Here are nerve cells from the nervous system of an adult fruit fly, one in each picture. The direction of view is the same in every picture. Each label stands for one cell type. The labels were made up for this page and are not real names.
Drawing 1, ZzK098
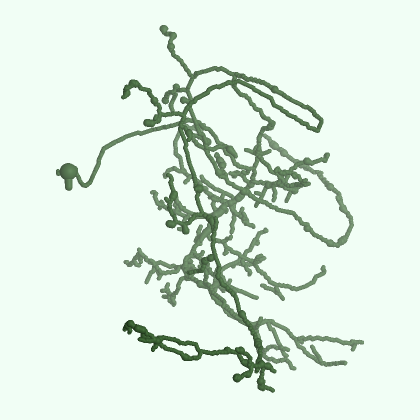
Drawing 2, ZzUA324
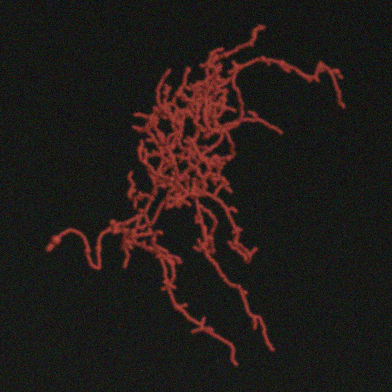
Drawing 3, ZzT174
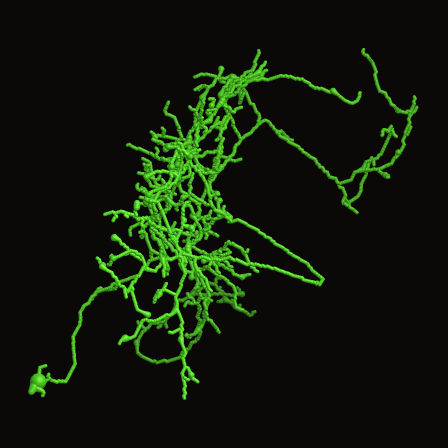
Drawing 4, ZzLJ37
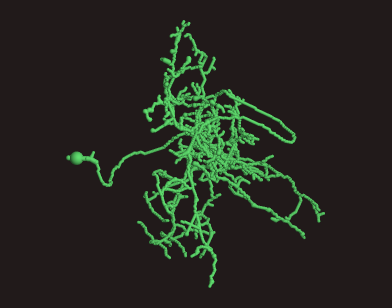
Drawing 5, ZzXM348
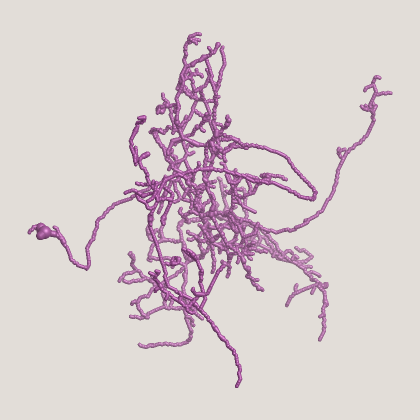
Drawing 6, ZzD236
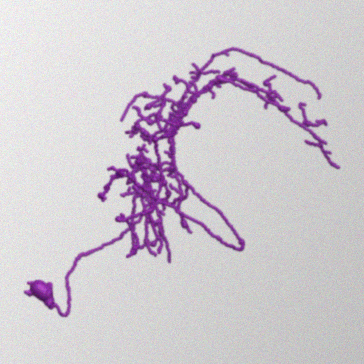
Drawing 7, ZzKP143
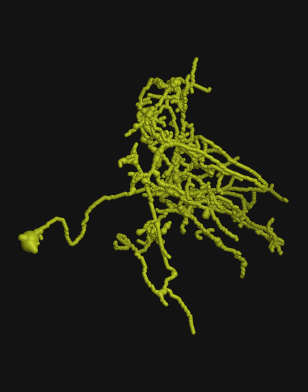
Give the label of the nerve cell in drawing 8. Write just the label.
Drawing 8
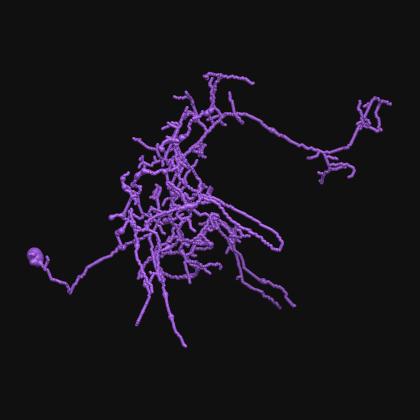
ZzT174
